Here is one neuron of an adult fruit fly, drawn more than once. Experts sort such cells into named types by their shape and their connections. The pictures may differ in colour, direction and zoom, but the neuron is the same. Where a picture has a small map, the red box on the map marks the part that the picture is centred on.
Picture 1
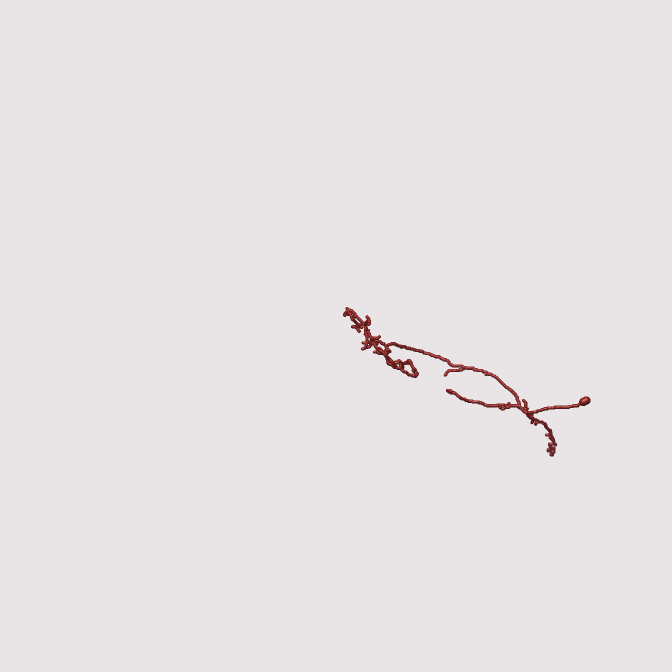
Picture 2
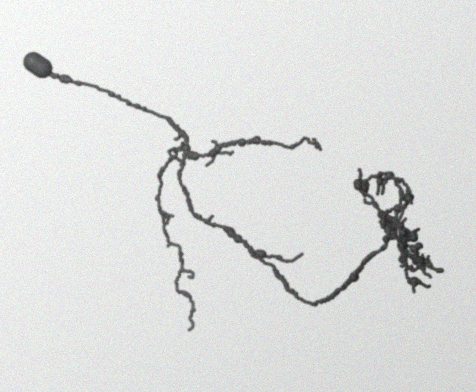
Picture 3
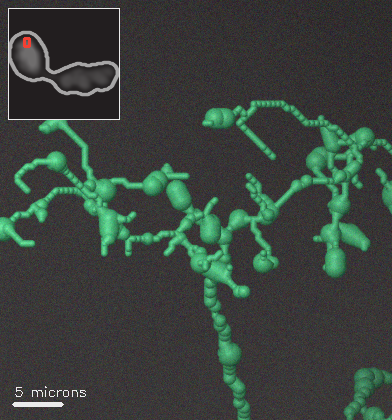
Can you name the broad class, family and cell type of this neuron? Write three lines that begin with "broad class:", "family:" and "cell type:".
broad class: central-brain intrinsic neuron
family: hemilineage SLPpl1
cell type: SMP223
